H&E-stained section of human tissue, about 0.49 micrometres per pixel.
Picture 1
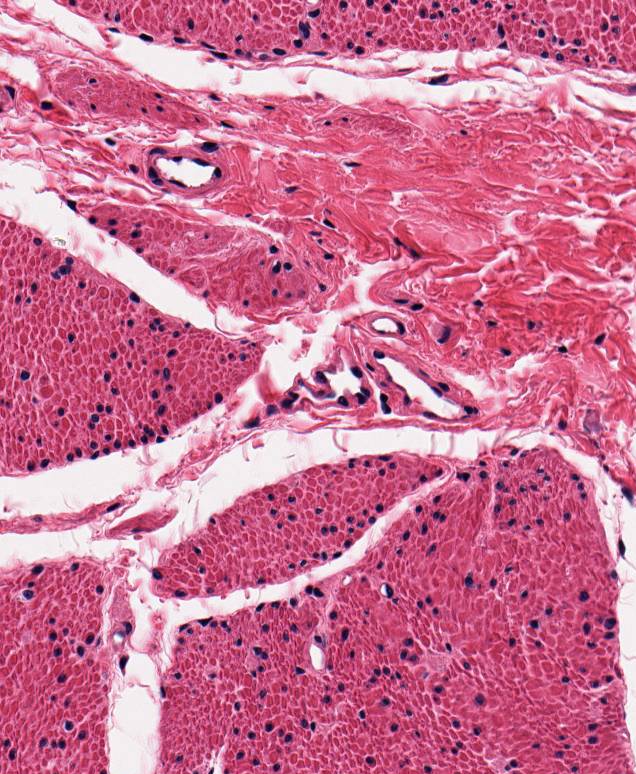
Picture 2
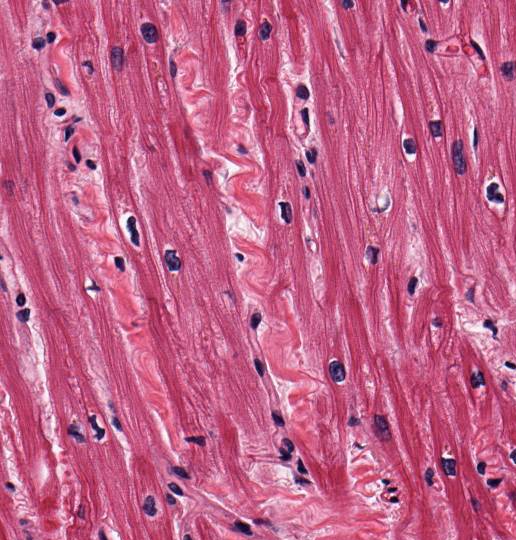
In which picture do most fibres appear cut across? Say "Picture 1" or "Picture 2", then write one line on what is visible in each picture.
Picture 1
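What picture 1 shows: The field is made of several separate blocks of muscle fibres cut in cross-section, divided by septa and clefts.
What picture 2 shows: The whole field is filled with long pink muscle fibres lying side by side and running roughly from top to bottom.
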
